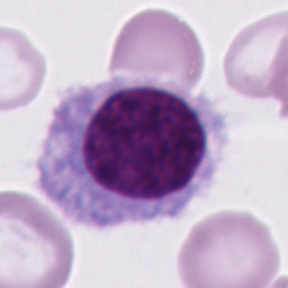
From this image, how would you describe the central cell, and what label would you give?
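First, the nuclear outline is smooth, without any notch or fold. Second, no nucleoli can be seen in the nucleus. Third, the cytoplasm is pale blue-grey. Fourth, it contains no vacuoles. Last, the name: this central cell is a hairy cell.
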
